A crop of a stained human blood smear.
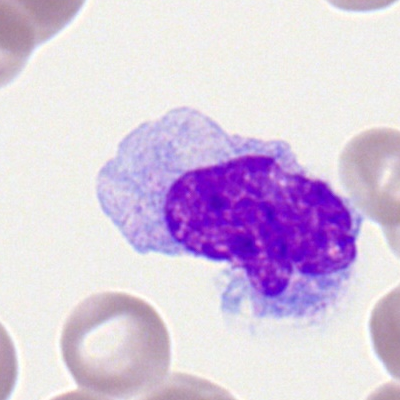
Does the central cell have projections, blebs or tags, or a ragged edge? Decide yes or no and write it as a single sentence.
Yes, projections, blebs or tags, or a frayed edge, mark the outline of the cell.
